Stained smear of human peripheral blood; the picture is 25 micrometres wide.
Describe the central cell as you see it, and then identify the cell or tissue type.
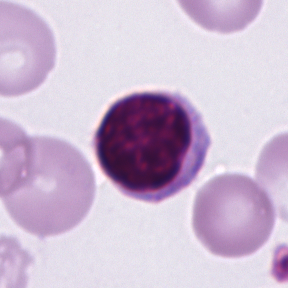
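The nucleus lies off-centre, pushed toward the left edge of the cell. Around it, the cytoplasm is pale blue and contains neither granules nor vacuoles. This is a typical lymphocyte.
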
